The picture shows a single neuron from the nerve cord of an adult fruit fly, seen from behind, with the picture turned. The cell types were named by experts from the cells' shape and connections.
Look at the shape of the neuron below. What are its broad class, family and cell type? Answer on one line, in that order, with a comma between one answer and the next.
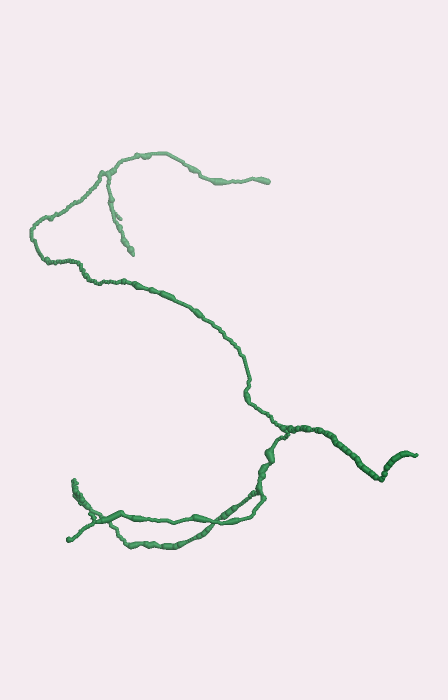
sensory neuron entering the nerve cord, class mechanosensory proprioceptive, SNpp21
